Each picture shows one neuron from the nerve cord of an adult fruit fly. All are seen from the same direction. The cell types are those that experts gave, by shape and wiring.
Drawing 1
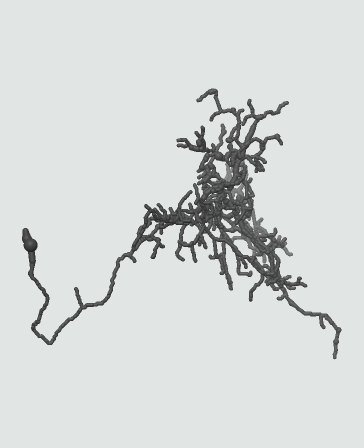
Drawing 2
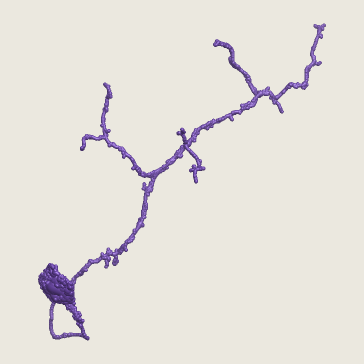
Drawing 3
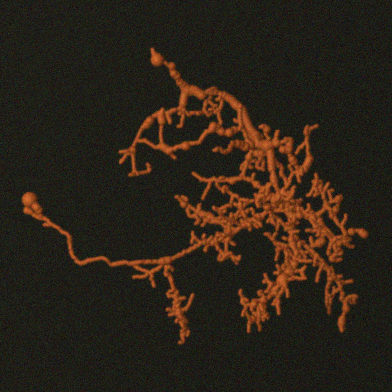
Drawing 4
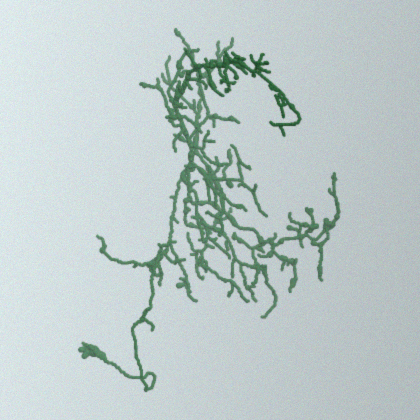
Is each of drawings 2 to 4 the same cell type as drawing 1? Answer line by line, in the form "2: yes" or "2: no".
2: no
3: no
4: yes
